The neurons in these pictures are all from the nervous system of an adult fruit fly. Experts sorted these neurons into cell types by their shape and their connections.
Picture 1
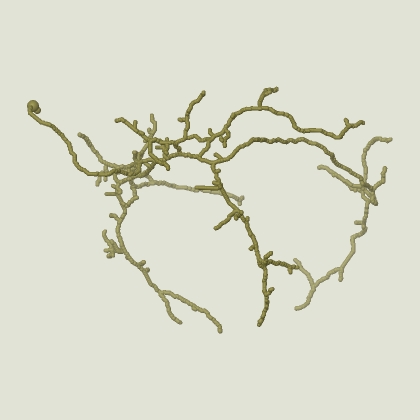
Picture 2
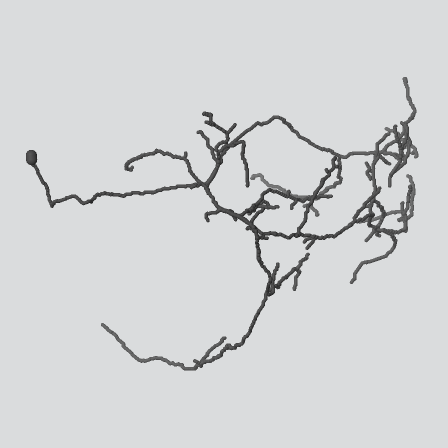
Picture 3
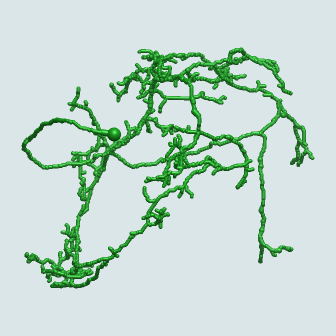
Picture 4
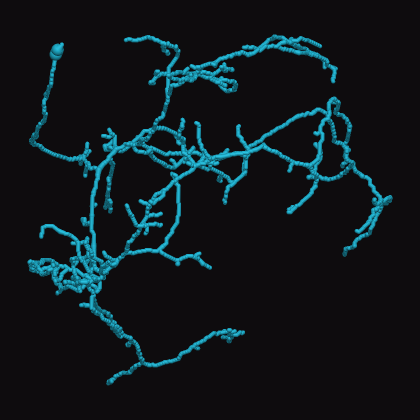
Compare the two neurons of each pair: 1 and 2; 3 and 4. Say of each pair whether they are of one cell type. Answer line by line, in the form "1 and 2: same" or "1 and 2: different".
1 and 2: same
3 and 4: different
